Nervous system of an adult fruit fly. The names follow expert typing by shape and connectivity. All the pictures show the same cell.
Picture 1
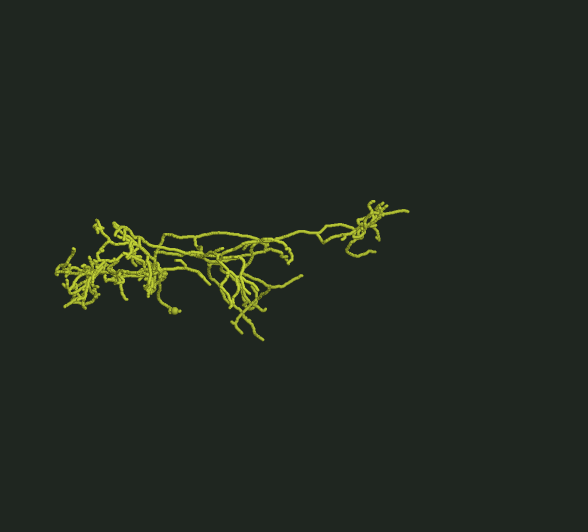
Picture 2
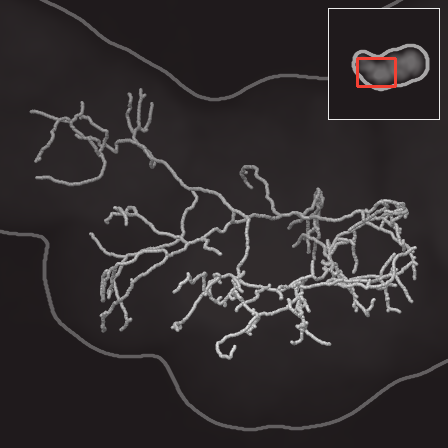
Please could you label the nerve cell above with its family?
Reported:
hemilineage 12A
